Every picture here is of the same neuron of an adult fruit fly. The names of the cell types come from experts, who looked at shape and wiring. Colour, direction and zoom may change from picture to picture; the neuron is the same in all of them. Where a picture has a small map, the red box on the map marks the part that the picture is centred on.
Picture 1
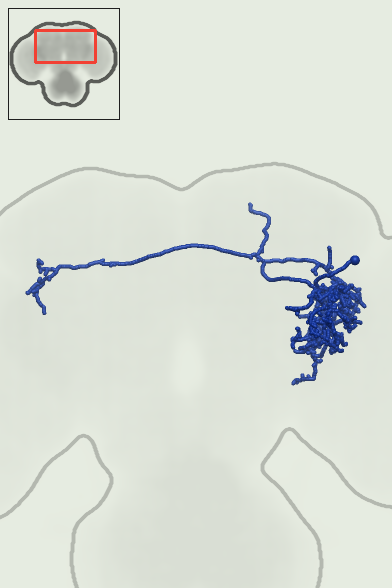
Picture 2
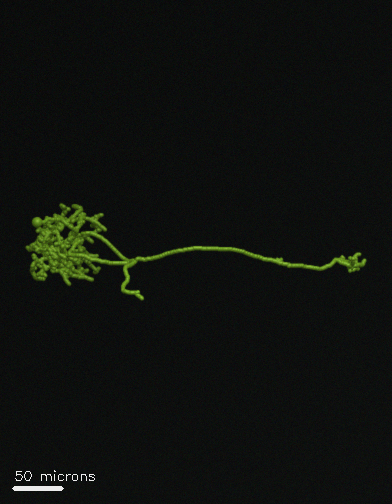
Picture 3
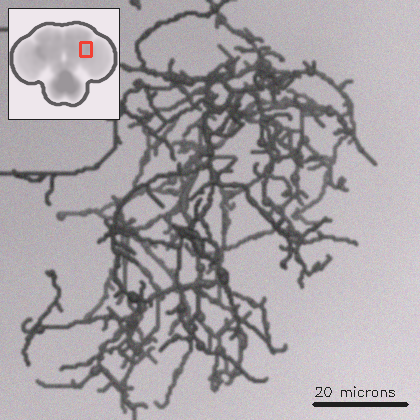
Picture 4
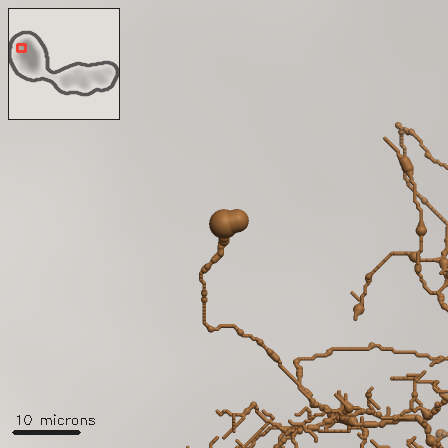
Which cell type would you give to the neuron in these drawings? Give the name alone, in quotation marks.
"AVLP235"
